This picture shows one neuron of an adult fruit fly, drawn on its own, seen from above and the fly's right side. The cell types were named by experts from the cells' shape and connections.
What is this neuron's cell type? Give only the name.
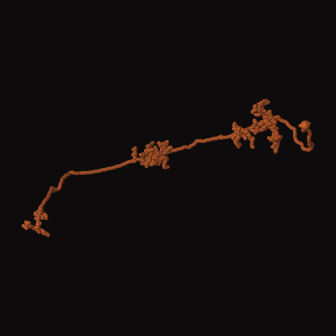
Tm6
